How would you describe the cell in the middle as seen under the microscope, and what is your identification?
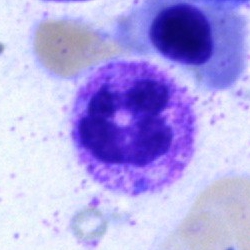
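The nucleus is divided into lobes that fold around a small, pale central hole, and its chromatin is dense and dark purple. Numerous reddish-purple granules fill the cytoplasm on every side of the nucleus, and no vacuoles are present. This cell is a segmented neutrophil.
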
